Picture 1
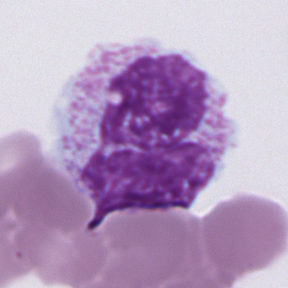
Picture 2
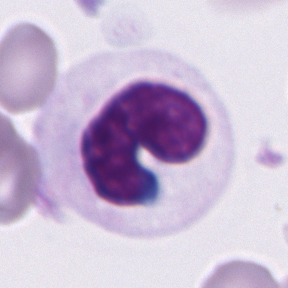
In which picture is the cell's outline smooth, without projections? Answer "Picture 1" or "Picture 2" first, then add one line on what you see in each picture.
Picture 2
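Picture 1: The cell is roughly round with a fuzzy, irregular edge.
Picture 2: The cell outline is round and smooth.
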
